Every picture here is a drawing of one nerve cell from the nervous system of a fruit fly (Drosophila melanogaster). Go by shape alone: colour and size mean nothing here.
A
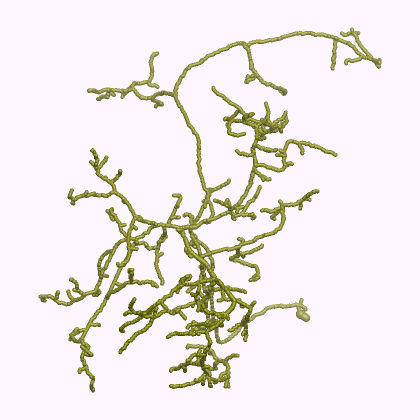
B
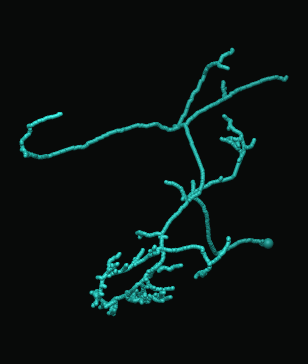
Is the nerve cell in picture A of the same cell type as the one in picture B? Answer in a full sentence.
They are of different cell types.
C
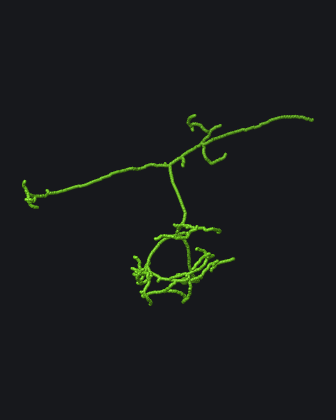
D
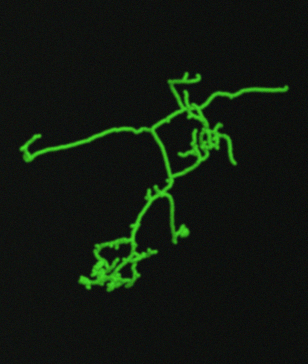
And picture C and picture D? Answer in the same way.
They are of different cell types.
